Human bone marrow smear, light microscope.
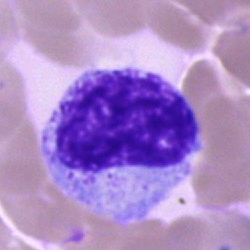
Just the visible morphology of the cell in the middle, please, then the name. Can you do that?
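The nucleus is a single unlobed mass, wider than it is tall, positioned toward the top of the cell with most of the cytoplasm below it. Its chromatin is dark purple and coarsely clumped with small paler gaps. The cytoplasm is pale lilac-blue. The cell is a myelocyte.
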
